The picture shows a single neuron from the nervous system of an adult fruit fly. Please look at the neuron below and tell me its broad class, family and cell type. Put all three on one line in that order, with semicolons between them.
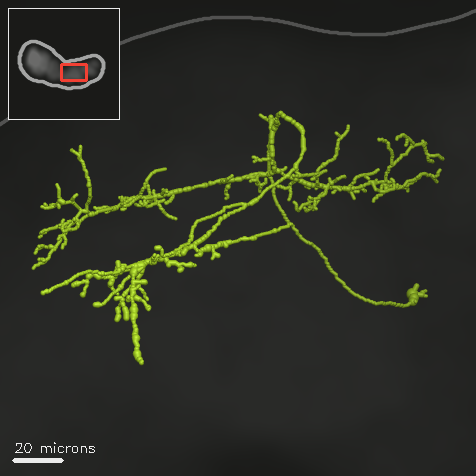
nerve-cord intrinsic neuron; hemilineage 06A; IN06A018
